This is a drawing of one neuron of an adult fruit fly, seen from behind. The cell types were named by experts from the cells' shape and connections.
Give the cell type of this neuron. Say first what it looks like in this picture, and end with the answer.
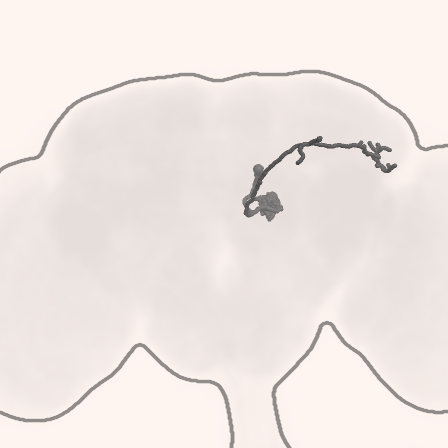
The cell body is in the middle of the picture. As drawn here it is wider than it is tall. It is a central-brain intrinsic neuron. Its cell type is DC3_adPN.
